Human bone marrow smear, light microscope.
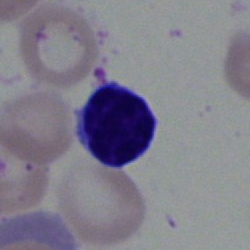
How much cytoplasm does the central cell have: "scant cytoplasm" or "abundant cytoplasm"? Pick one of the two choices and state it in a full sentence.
The nucleus fills most of the cell.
